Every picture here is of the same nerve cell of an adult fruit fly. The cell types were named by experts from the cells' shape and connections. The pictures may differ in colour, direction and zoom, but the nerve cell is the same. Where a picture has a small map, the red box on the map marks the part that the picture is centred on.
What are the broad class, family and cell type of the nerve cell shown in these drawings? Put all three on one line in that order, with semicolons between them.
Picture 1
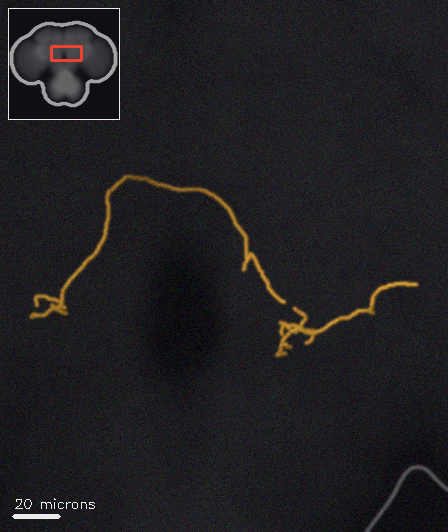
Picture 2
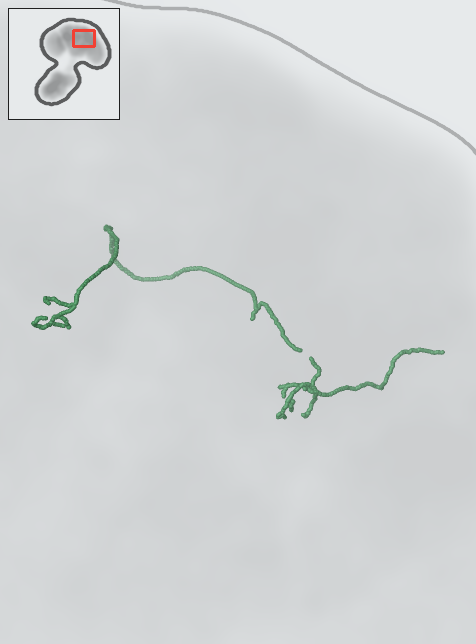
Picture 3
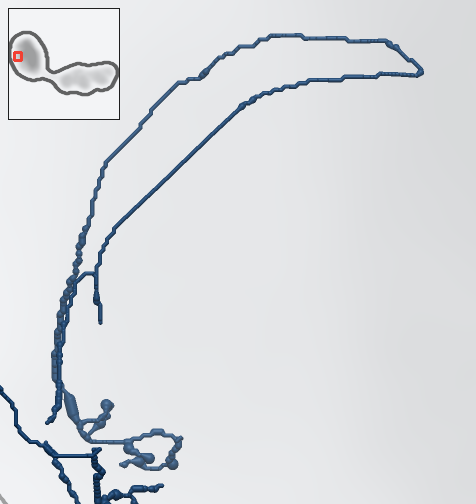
sensory neuron entering the brain; class olfactory; ORN_VA3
